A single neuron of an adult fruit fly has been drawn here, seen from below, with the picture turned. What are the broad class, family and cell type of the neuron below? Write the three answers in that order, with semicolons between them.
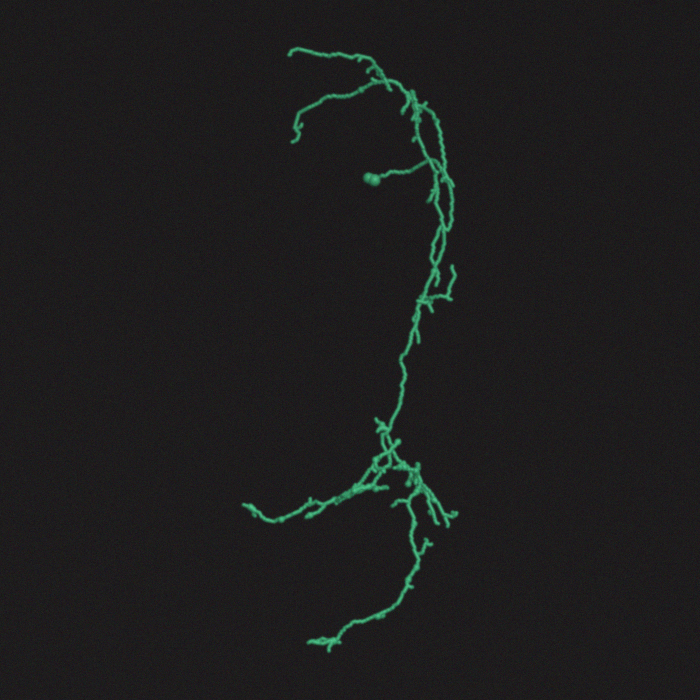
central-brain intrinsic neuron; hemilineage SMPad2; CB3143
